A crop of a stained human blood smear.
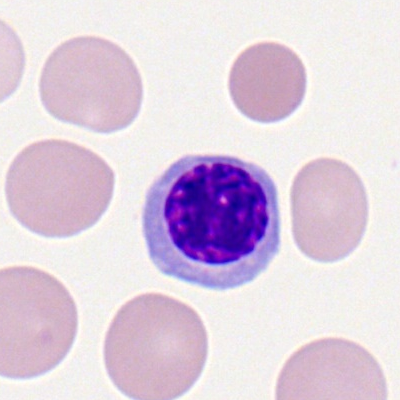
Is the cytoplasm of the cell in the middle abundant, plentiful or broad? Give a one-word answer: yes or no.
No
